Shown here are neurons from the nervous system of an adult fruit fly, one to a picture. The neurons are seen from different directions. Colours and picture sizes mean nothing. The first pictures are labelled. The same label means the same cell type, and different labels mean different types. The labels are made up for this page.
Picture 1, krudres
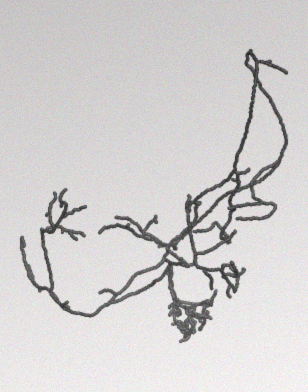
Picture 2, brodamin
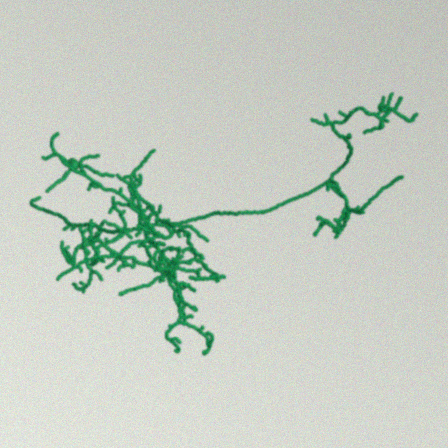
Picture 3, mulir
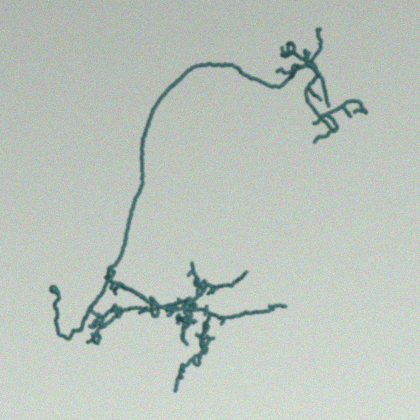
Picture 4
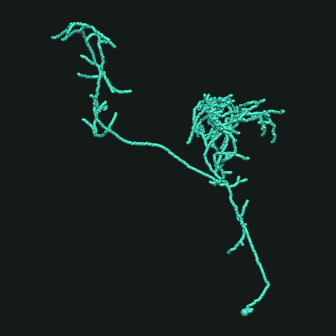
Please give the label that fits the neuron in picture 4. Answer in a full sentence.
It belongs to brodamin.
